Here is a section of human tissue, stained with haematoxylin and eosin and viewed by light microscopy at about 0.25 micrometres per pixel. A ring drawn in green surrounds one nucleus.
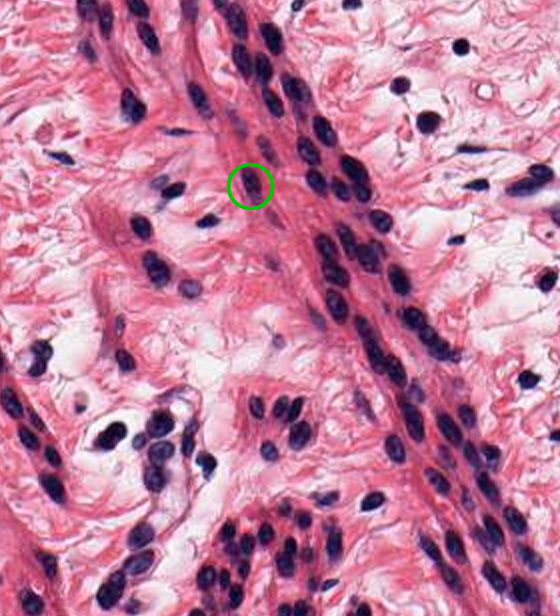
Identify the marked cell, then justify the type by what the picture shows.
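Smooth muscle cell. The nucleus is elongated with rounded ends and stains dark purple. The long axis of the nucleus runs obliquely, in the same direction as the band of cells around it. The cytoplasm is pink and fibrillar, with no clear outline separating it from the neighbouring cells. The cell lies within a diagonal band of parallel elongated cells, with looser, paler fibrous tissue to the left.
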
